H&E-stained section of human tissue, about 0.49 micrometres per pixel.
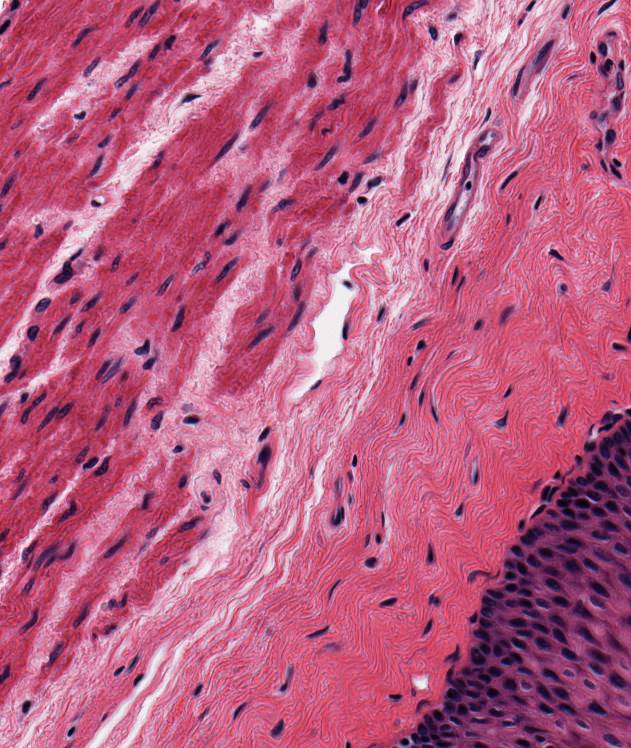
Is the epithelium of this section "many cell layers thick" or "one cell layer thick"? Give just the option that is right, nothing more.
Many cell layers thick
